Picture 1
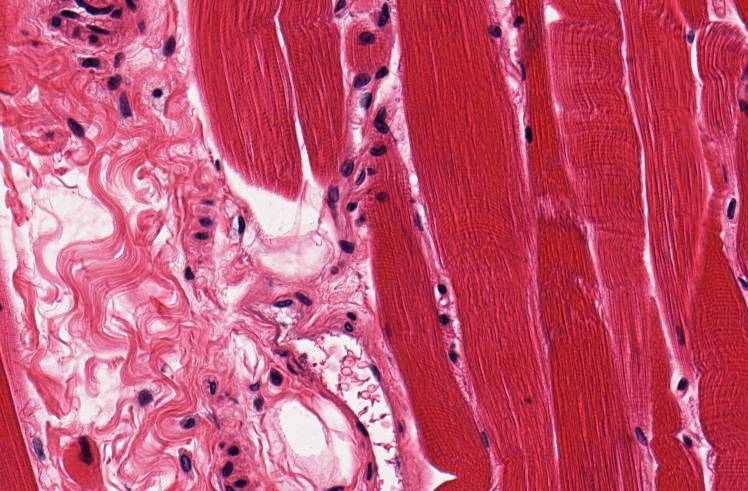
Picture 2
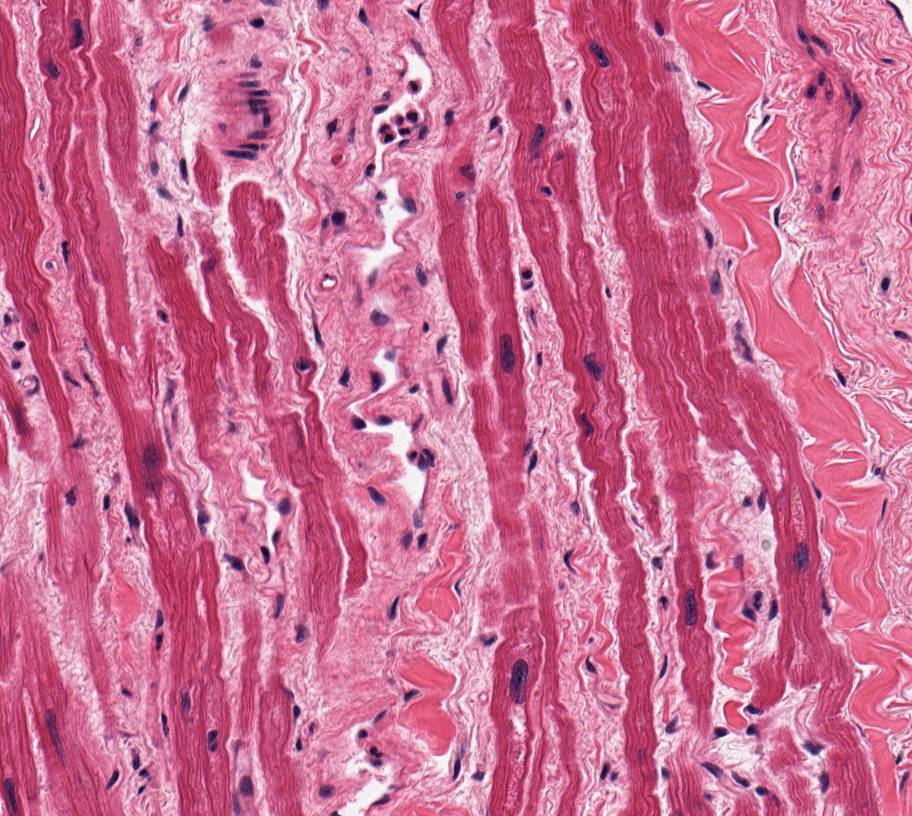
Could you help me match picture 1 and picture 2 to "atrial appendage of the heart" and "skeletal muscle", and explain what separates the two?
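The first one is skeletal muscle, the second atrial appendage of the heart. Both have fibres running roughly top to bottom, but the nuclei sit differently: flattened and at the fibre edges in the first, central in the second. The second also has some large, dark, elongated nuclei, like the one in the fibre at lower centre. Off to the sides, the first has small vessels in connective tissue on the left, and the second a band of bright pink, wavy, sparsely nucleated collagen along its right edge.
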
